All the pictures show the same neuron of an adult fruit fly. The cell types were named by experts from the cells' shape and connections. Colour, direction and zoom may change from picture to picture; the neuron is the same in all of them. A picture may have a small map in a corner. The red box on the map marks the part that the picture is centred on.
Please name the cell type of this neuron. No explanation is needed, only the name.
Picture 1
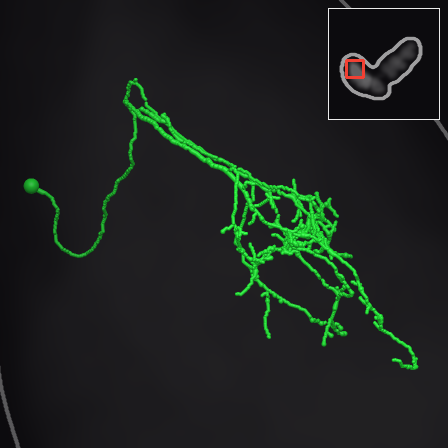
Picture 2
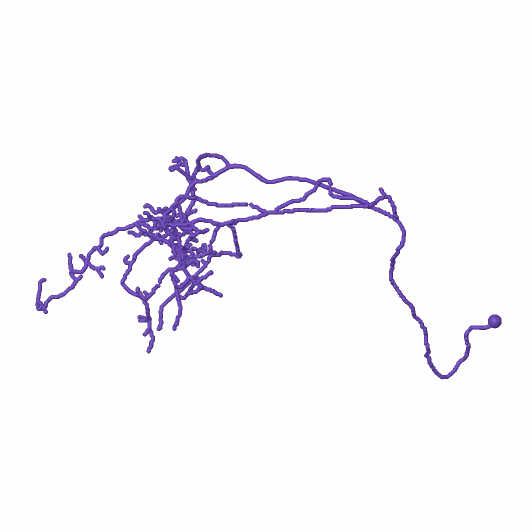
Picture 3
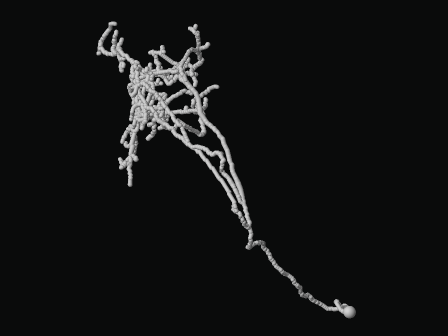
SMP033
